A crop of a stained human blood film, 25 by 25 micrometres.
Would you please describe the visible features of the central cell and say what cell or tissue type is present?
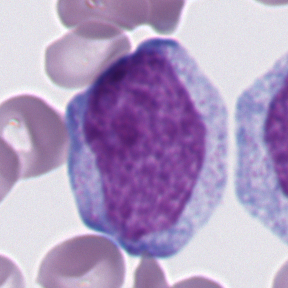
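Outline angular and polygonal, not round. Nucleus toward the left; wider band of cytoplasm on the right. Cytoplasm pale blue-grey, with fine purplish granules scattered through it. Promyelocyte.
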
